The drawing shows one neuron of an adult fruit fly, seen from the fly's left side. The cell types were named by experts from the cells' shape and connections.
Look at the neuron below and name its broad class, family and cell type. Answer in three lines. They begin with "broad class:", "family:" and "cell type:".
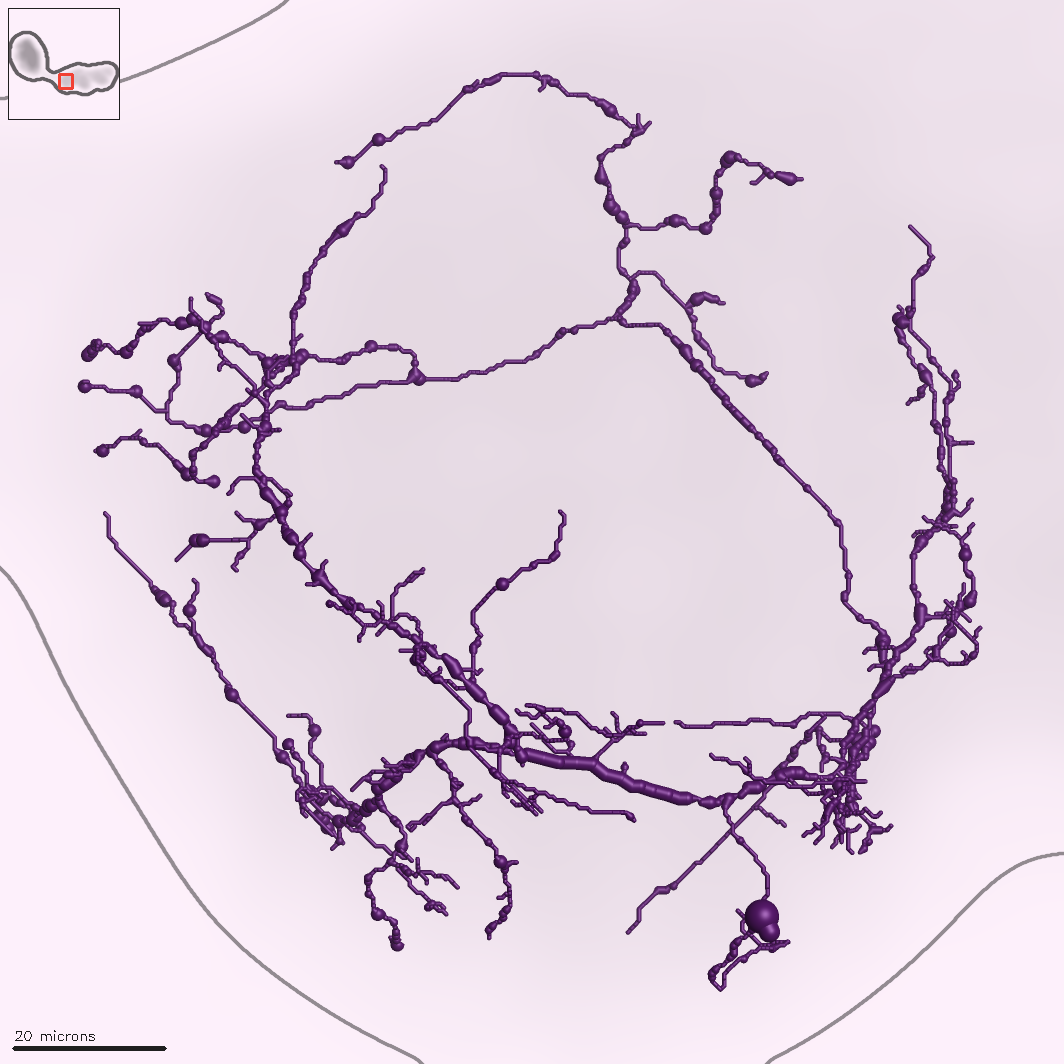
broad class: nerve-cord intrinsic neuron
family: hemilineage 04B
cell type: IN04B066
